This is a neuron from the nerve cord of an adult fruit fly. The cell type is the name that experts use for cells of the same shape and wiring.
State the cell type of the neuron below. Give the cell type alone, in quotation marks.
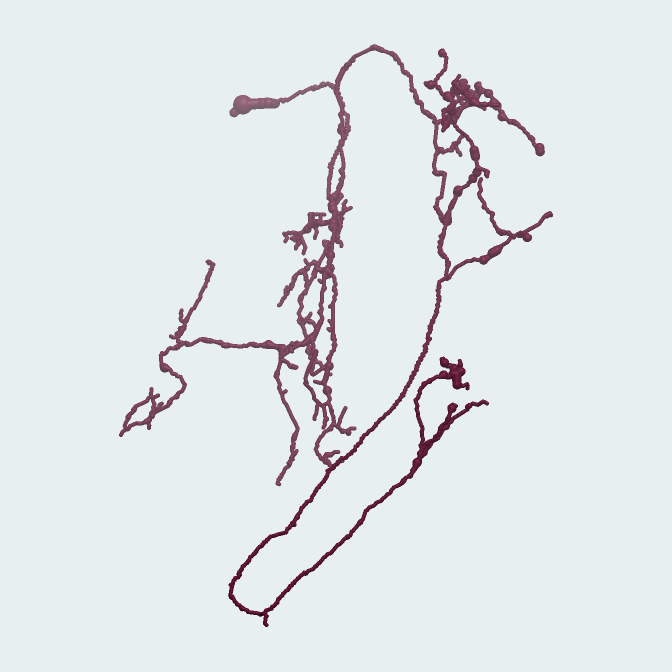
"IN06A072"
